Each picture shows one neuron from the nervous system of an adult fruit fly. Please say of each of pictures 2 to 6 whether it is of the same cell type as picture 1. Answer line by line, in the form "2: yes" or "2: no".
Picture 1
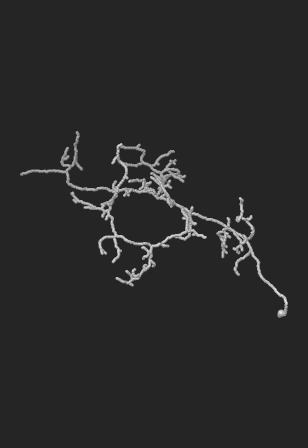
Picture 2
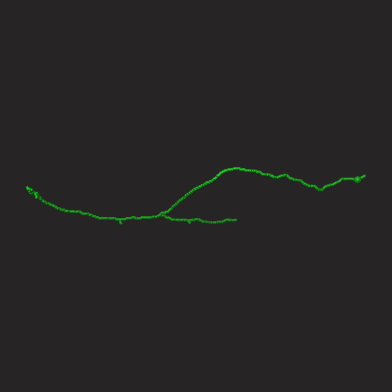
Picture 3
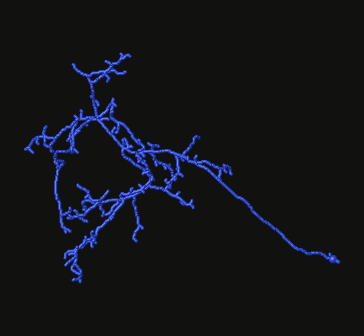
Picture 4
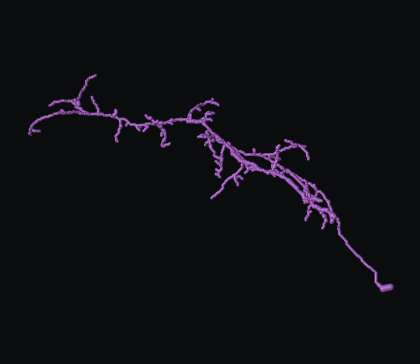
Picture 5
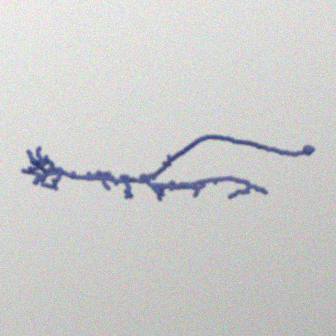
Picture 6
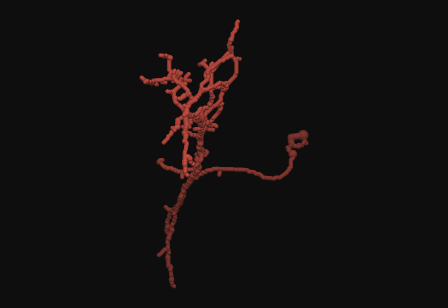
2: no
3: yes
4: no
5: no
6: no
